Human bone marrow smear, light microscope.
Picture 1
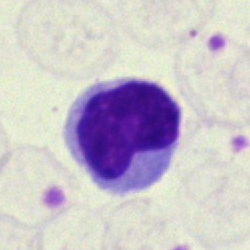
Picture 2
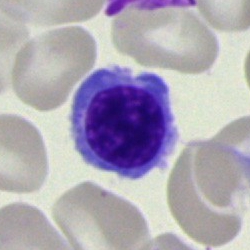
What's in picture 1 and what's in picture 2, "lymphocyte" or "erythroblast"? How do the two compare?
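Picture 1's the lymphocyte and picture 2's the erythroblast. In the lymphocyte the nucleus fills most of the cell and has a notch on its lower right side, and the pale blue-lilac cytoplasm is widest just below that notch. Over in the erythroblast, the chromatin's dark purple and clumped, with paler patches between the clumps, and the cytoplasm's blue with no granules visible. Its border is frayed and slightly bumpy rather than smooth.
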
